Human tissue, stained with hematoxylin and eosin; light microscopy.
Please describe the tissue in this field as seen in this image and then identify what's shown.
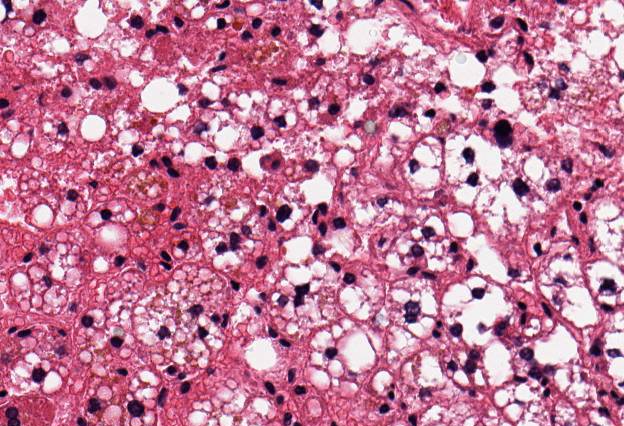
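Polygonal cells form a solid sheet across the whole field, with no glands or lined lumens. Their nuclei are small, round and darkly stained. Where it is not vacuolated, the cytoplasm stains deep pink, most extensively toward the upper left. Granular golden-brown pigment lies in the cytoplasm of scattered cells, most evident in the left half. The tissue is adrenal gland.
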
